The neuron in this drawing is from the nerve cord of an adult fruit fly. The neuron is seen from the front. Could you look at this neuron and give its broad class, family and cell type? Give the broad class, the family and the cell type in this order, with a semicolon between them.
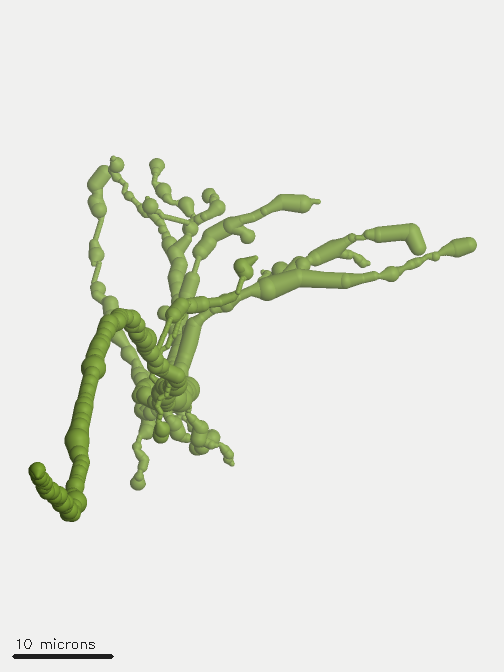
descending neuron; DNp; DNp28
